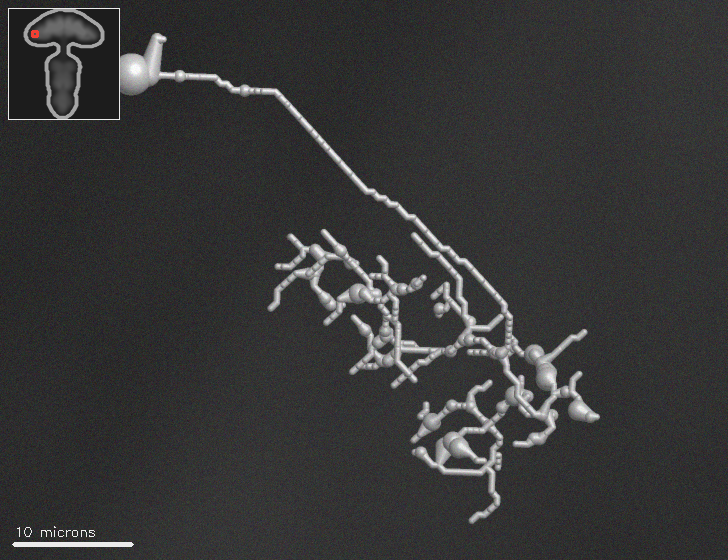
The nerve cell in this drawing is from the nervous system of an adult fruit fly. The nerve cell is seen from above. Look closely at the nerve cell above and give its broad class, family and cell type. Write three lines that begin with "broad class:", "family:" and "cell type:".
broad class: optic-lobe intrinsic neuron
family: Mi
cell type: Mi17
